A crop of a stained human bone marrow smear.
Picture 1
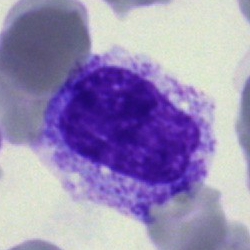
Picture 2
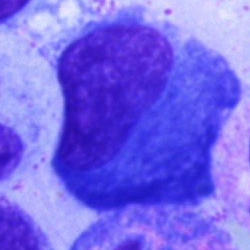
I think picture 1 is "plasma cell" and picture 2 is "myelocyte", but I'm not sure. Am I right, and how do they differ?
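The myelocyte is in picture 1 and the plasma cell in picture 2. The myelocyte's cytoplasm is filled with many purple granules, whereas no granules can be seen in the plasma cell's cytoplasm. In the myelocyte the cytoplasm is pale lilac and forms a rim around the nucleus on all sides; in the plasma cell it is plentiful and deep blue.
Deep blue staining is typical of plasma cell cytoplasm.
The chromatin also differs: dense and dark purple in the myelocyte, with no nucleolus clearly visible, but mottled with darker and paler purple patches in the plasma cell. The plasma cell's nucleus sits off-centre, toward the left side of the cell. As to outline, the myelocyte is oval with a ragged, granular edge, while the plasma cell's right edge is irregular and knobbly rather than smoothly curved.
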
